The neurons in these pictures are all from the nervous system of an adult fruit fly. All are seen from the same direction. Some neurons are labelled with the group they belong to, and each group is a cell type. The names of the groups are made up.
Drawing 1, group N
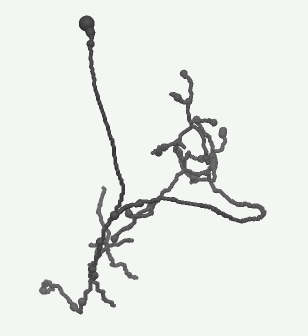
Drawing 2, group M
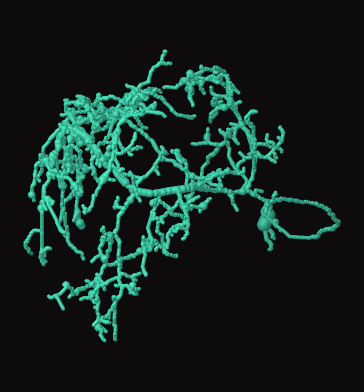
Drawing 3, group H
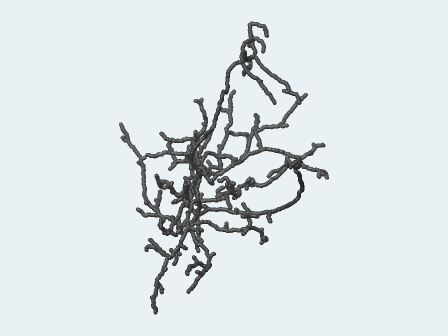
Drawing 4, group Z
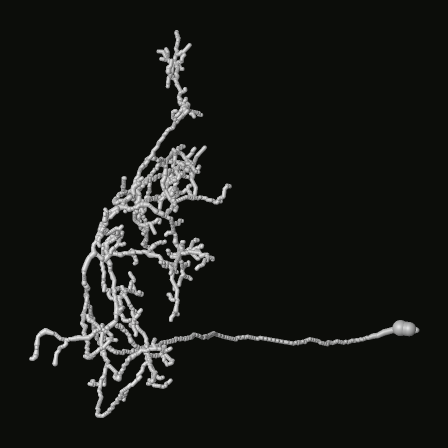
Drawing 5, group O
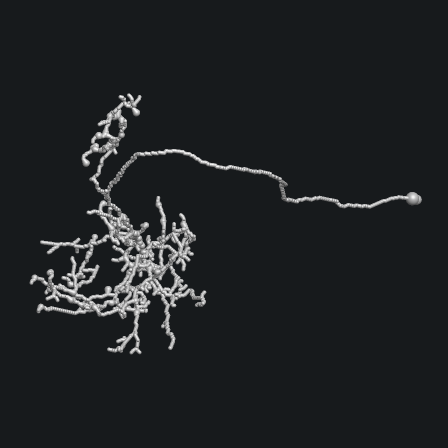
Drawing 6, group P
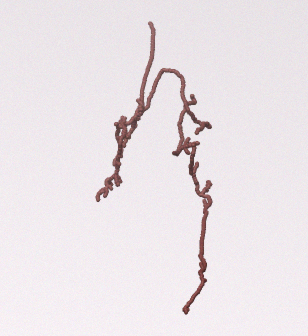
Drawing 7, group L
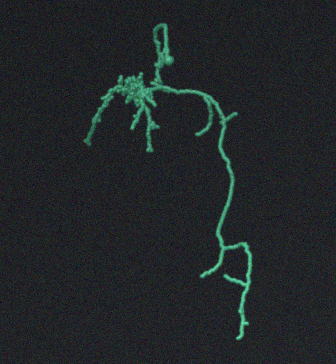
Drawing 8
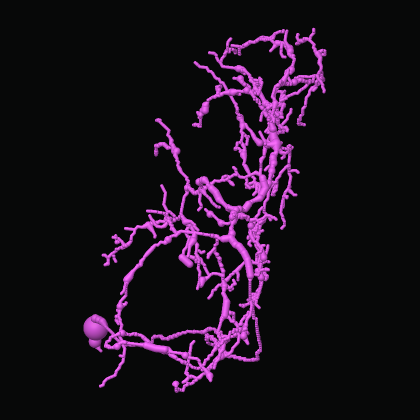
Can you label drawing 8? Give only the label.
group Z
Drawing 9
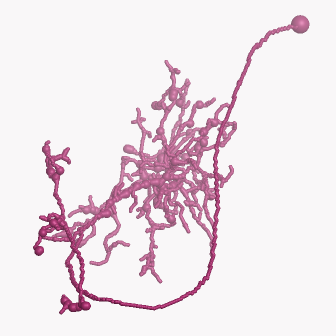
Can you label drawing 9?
group O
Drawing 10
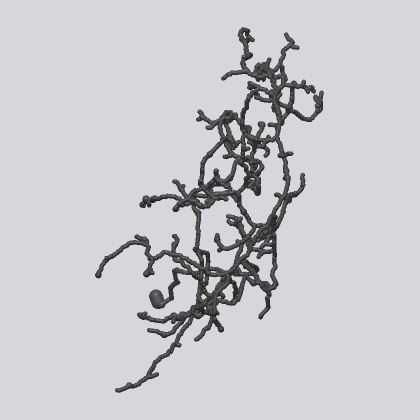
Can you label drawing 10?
group Z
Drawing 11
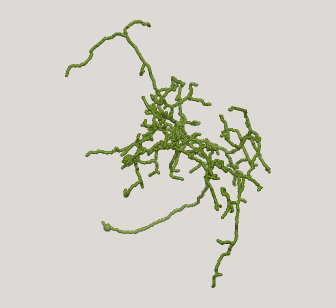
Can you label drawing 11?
group M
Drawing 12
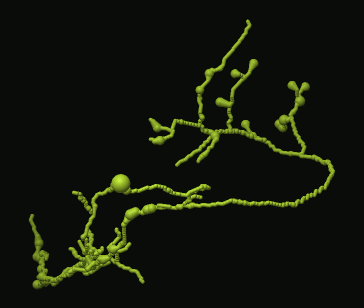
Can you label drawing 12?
group N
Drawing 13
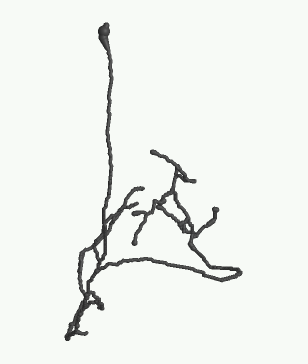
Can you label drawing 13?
group N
